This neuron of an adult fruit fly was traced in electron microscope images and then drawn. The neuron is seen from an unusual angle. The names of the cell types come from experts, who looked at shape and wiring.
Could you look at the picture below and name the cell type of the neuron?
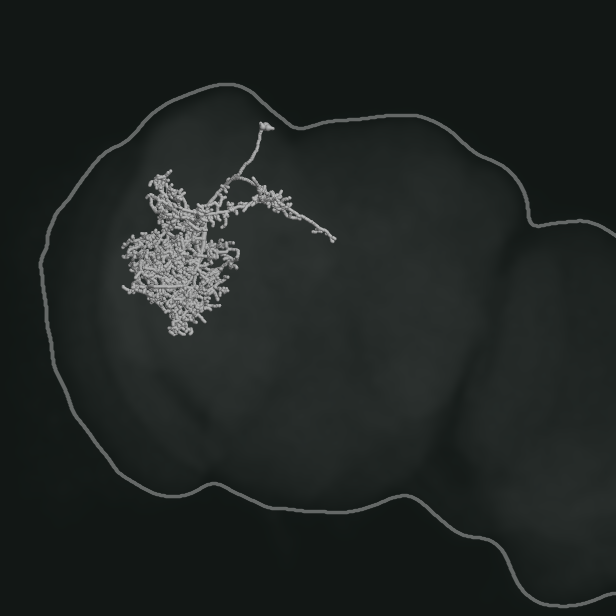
AVLP590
